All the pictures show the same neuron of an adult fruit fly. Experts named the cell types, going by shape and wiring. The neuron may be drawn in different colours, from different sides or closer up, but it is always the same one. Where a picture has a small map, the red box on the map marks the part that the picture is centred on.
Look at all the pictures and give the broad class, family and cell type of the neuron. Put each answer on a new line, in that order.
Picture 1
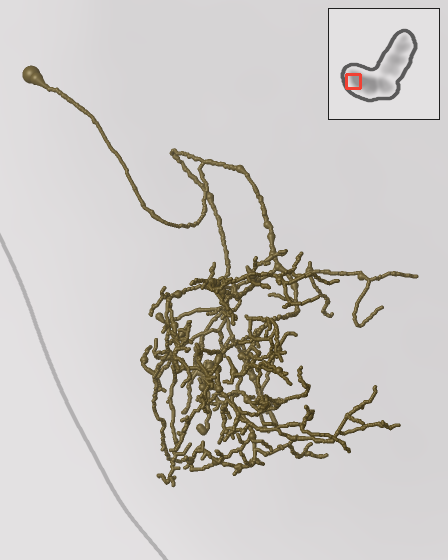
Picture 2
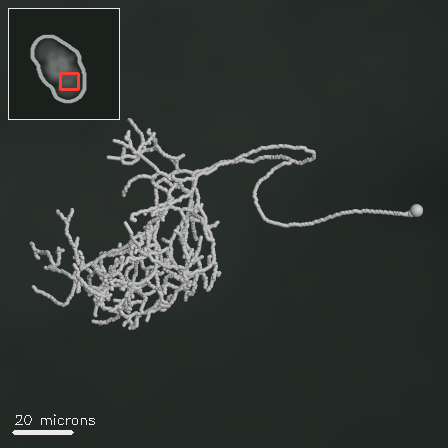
central-brain intrinsic neuron
hemilineage LHl1
AVLP004_a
